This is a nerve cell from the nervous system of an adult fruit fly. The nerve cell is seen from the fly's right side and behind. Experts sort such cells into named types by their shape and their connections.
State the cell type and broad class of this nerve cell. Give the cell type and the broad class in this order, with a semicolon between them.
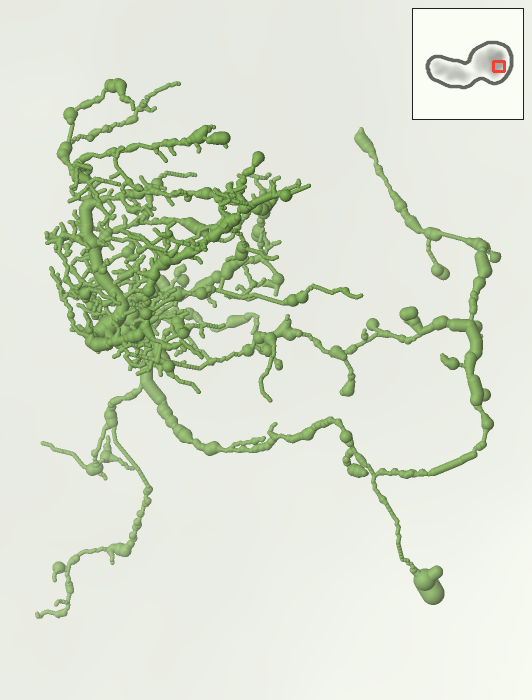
CB0813; central-brain intrinsic neuron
